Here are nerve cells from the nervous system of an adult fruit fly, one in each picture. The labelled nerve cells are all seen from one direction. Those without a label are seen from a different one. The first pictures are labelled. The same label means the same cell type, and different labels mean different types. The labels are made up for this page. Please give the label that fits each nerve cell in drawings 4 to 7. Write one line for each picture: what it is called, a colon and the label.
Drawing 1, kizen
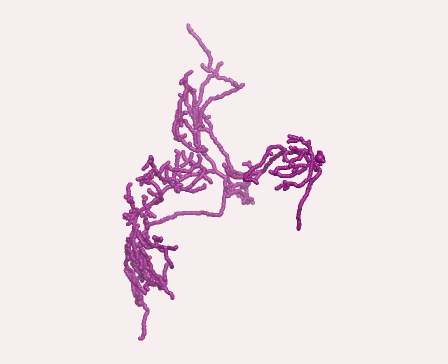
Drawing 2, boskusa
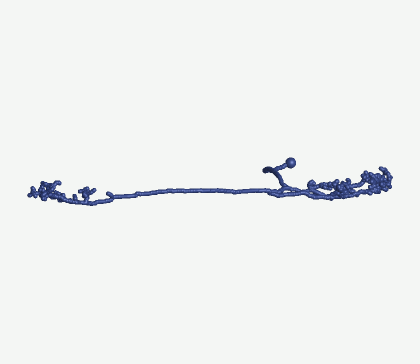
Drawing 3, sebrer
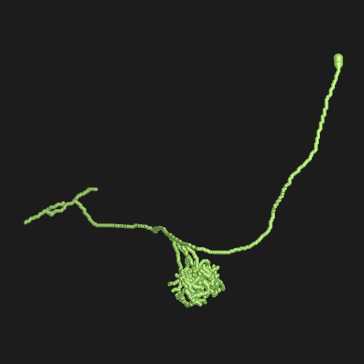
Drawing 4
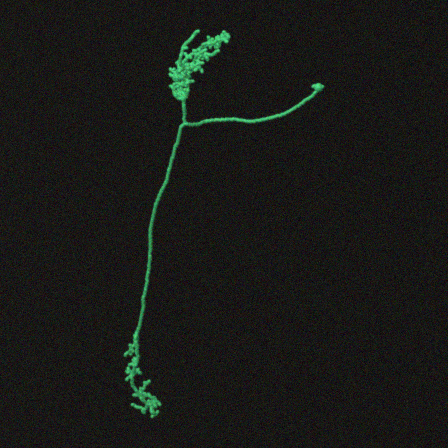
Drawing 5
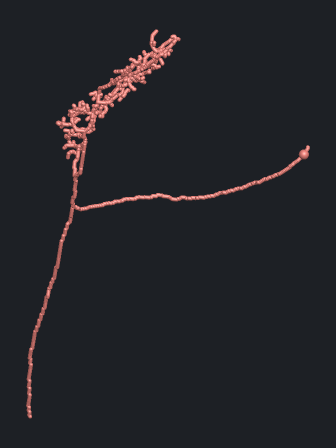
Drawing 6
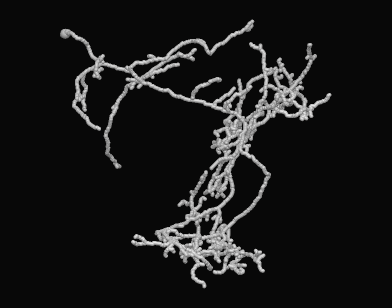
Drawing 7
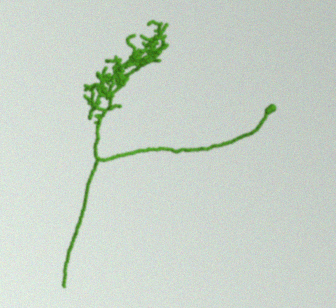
4: boskusa
5: boskusa
6: kizen
7: boskusa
